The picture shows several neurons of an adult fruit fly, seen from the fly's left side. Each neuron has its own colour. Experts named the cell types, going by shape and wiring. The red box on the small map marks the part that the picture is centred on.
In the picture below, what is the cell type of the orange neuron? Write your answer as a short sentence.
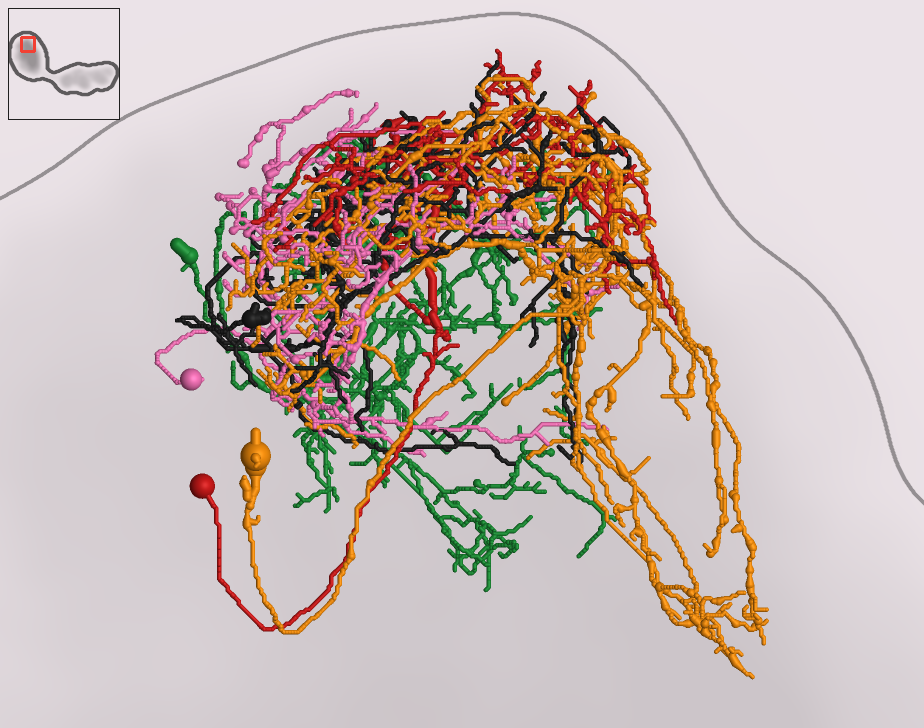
The cell type is SLP069.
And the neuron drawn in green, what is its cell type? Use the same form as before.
The cell type is CB3664.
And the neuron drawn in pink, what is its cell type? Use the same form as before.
The cell type is SLP158.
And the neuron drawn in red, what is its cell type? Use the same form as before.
The cell type is CB2302.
